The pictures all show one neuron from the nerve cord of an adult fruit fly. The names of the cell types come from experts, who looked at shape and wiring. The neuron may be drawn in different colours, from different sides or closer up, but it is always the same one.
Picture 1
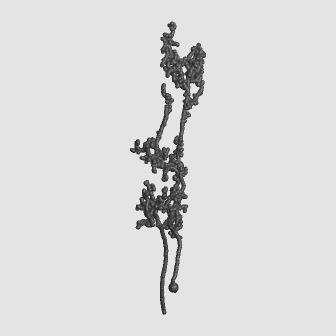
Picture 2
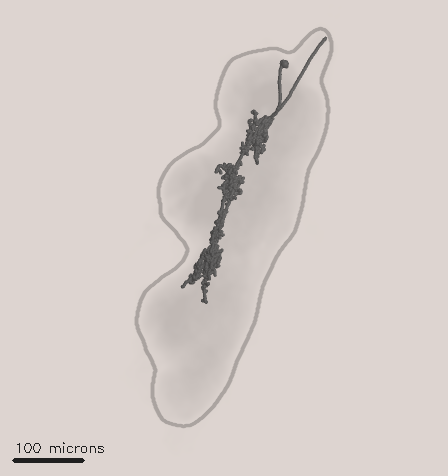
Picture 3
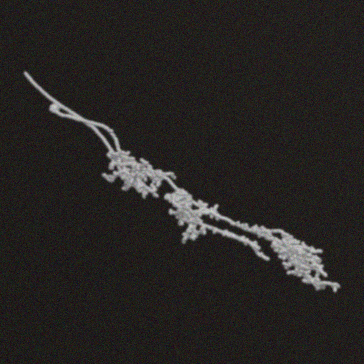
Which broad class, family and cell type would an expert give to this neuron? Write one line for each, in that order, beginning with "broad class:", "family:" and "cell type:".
broad class: ascending neuron
family: hemilineage 08B
cell type: AN08B018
